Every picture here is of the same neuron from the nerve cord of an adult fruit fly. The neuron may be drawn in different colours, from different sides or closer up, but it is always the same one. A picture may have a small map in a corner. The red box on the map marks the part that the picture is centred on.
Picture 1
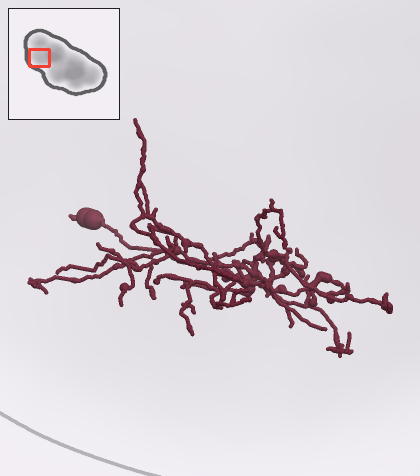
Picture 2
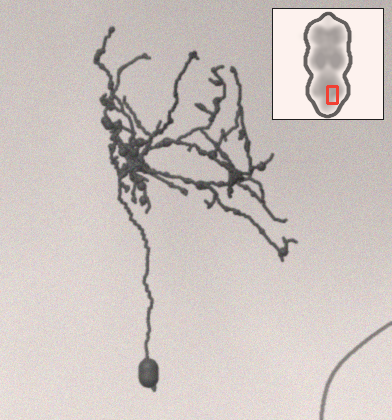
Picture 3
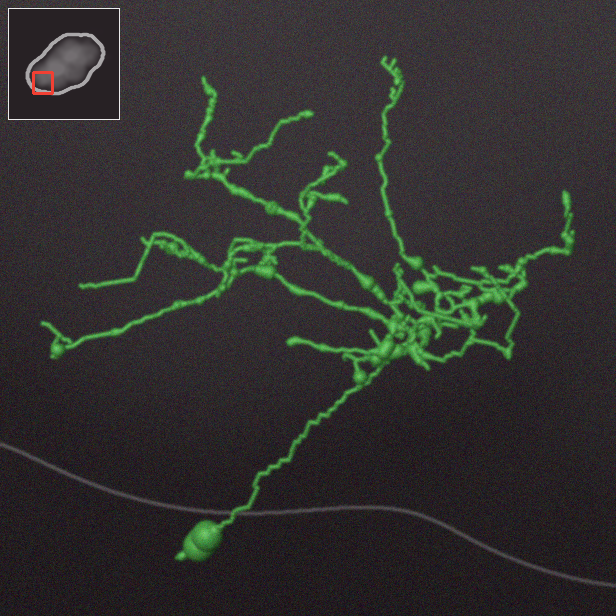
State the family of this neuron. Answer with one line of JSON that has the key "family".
{"family": "hemilineage 01B"}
